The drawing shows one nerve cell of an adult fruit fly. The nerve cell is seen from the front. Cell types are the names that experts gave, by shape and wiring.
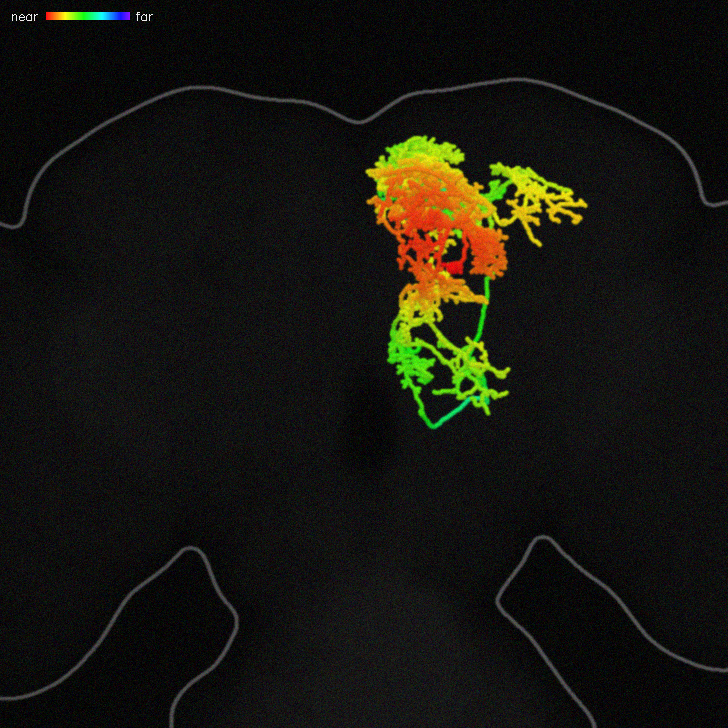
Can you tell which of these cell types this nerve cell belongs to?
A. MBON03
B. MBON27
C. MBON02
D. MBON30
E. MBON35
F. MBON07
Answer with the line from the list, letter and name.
E. MBON35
